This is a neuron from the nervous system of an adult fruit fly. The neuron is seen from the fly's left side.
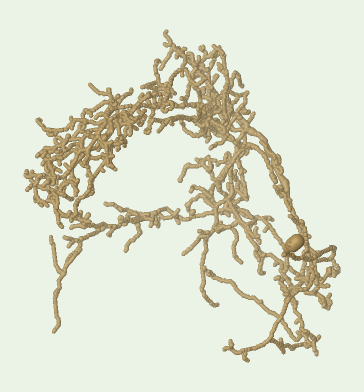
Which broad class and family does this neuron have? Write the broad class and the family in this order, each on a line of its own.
central-brain intrinsic neuron
hemilineage SLPpl2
